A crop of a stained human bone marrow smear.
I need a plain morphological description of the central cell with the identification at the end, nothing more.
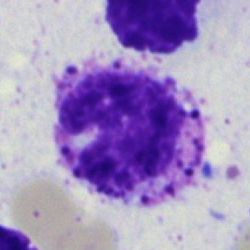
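Let's begin with the outline: the cell is roughly round, and its edge is slightly uneven and granular. Now notice the nucleus, which fills most of the cell and has a notch cut into its left side. Its chromatin is coarse and clumped, staining deep purple. This one is a basophil.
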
